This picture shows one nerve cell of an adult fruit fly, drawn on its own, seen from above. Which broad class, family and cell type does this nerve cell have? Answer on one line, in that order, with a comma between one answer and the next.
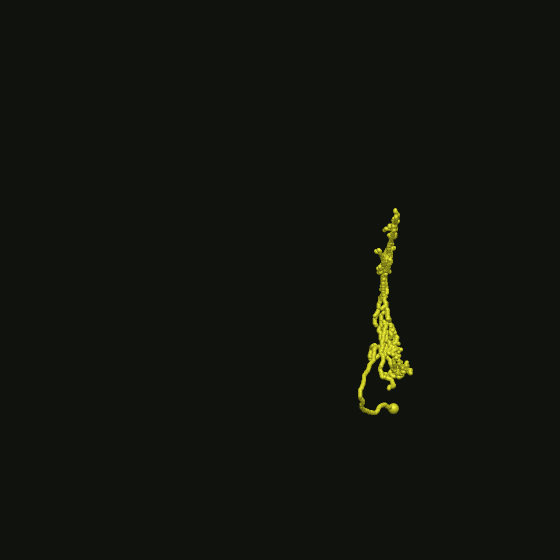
central-brain intrinsic neuron, hemilineage DM5_ventral, CB2037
